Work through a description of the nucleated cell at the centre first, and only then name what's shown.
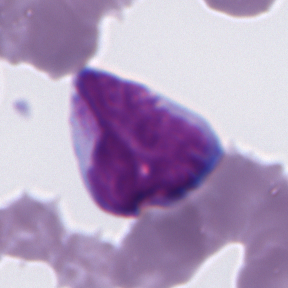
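An angular outline, roughly triangular with fairly straight edges, bounds the cell. Crease-like fold lines run across the nucleus, and a tiny pale pink spot lies in its lower middle. No granules are visible in the cytoplasm. This is a myeloblast.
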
